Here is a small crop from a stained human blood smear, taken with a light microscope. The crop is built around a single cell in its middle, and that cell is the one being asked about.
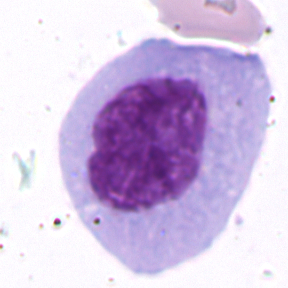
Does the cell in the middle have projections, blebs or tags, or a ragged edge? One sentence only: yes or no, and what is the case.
No, there are no projections, blebs or tags; the cell's outline is smooth.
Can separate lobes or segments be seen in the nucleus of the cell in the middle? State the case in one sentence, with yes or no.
No, one compact round, oval or kidney-shaped mass makes up the nucleus of this cell.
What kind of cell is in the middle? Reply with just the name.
plasma cell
